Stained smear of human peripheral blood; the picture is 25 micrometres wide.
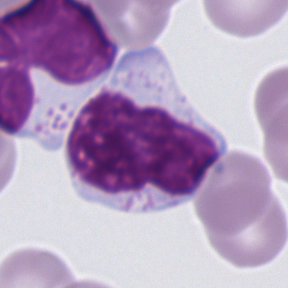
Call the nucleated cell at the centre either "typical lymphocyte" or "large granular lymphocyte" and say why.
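It is a large granular lymphocyte. The cell outline is irregular and angular rather than round. The nucleus, about 13 by 9 micrometres, has an irregular outline with shallow indentations. The cytoplasm is widest above the nucleus and contains no visible vacuoles.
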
